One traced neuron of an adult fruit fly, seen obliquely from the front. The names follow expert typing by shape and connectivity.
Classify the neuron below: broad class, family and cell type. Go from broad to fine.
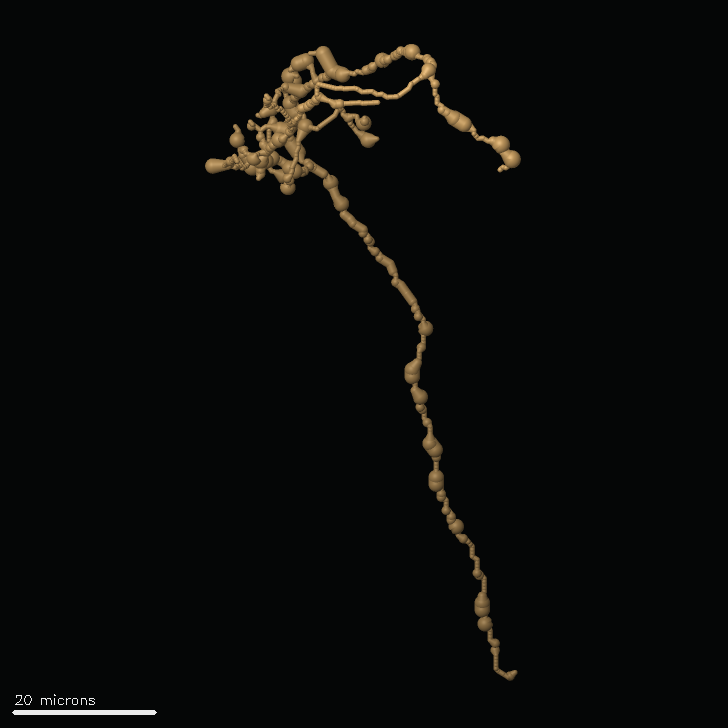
sensory neuron entering the brain; class gustatory; LB2a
